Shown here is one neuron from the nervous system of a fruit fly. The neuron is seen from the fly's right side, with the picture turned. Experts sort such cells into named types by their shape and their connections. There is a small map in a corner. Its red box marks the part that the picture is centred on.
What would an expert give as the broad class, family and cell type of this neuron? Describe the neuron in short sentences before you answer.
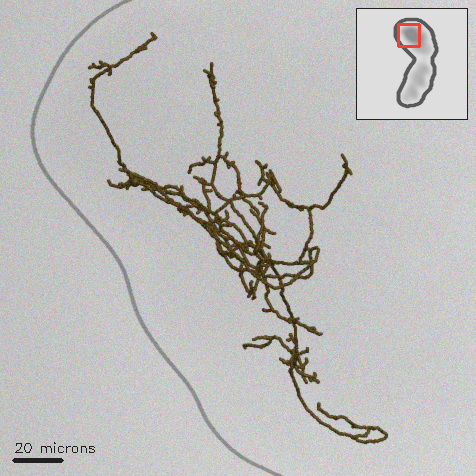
The cell body is on the left of the picture. By the scale bar it is about 170 microns tall in this view. The picture shows dozens of branch ends. It is a central-brain intrinsic neuron. The family is hemilineage VPNp&v1_posterior. The cell type is CL254.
